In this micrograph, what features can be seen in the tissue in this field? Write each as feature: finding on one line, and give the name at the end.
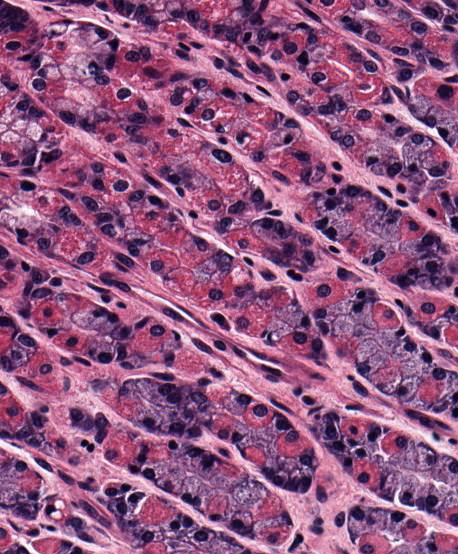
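Glands: straight and tubular, closely packed, parallel, running diagonally from upper left to lower right
Parietal cells: bright pink cytoplasm, round central nuclei, scattered along the glands throughout
Stroma: thin pink strands between adjacent glands, with elongated spindle-shaped nuclei
Lumina: narrow, barely visible, so not dilated
Tissue: stomach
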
